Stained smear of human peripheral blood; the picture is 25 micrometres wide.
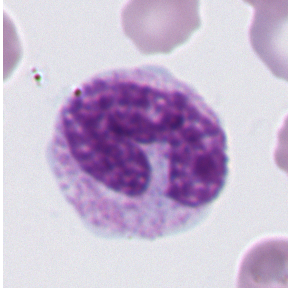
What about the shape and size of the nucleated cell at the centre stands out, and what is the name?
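A single continuous thick curved band makes up the nucleus, which is not split into lobes by thin strands. Its chromatin is coarsely clumped into darker patches separated by paler spaces. The nucleus fills about 60% of the cell's area, and the cell is about 15 micrometres across. The cytoplasm is pale pinkish-lilac rather than blue, with fine, small pink-violet granules scattered through it. This is a band neutrophil.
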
